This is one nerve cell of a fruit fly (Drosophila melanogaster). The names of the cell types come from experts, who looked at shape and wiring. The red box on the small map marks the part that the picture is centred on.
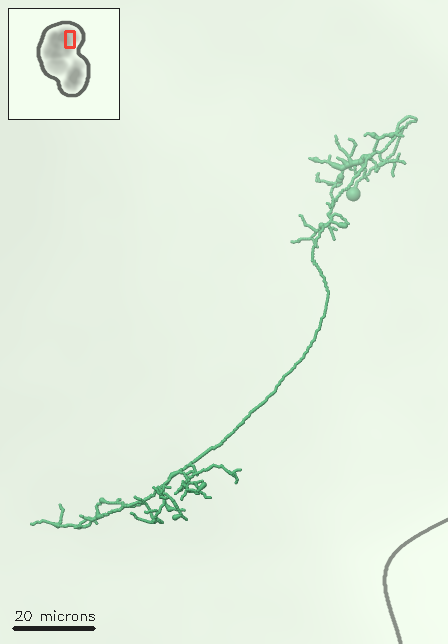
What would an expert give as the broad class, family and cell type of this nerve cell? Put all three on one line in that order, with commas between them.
optic-lobe intrinsic neuron, TmY, TmY4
